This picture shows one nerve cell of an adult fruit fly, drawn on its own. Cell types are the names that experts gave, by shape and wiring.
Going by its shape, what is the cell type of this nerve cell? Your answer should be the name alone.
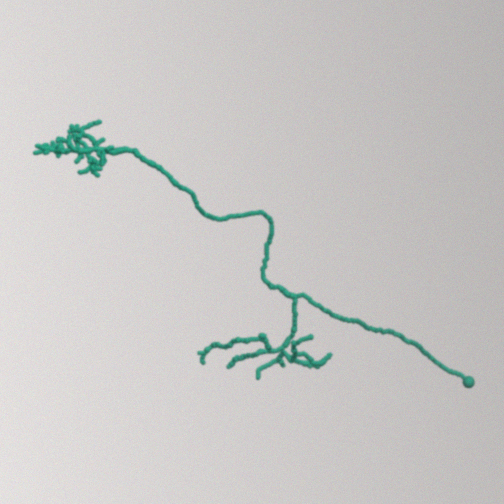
LC12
